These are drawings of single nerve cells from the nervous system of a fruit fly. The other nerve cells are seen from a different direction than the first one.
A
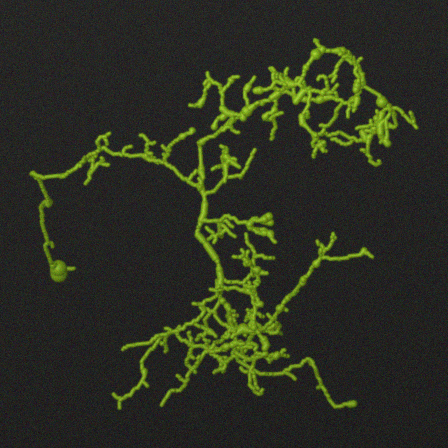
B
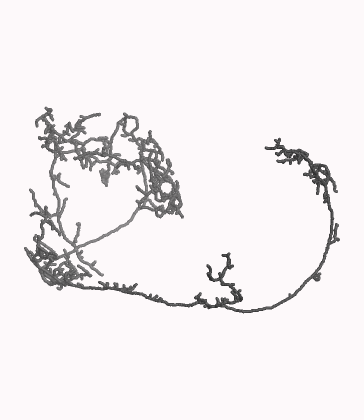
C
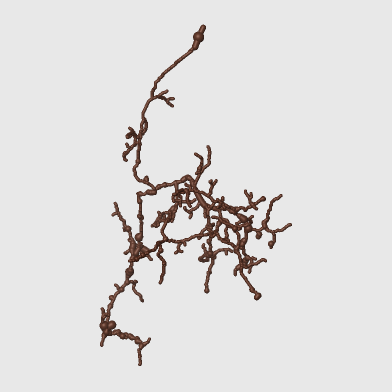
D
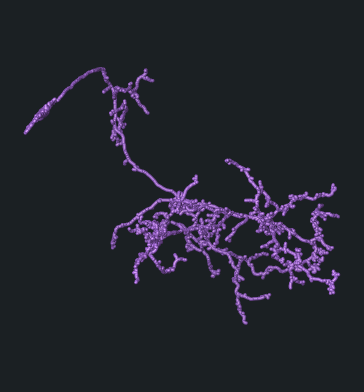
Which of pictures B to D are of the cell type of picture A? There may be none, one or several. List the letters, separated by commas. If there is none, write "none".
C, D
